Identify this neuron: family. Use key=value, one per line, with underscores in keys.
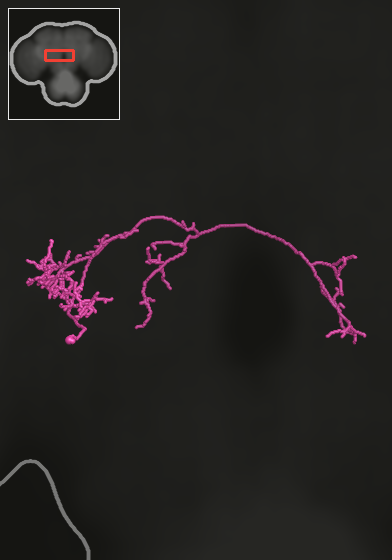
family=hemilineage ALv2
